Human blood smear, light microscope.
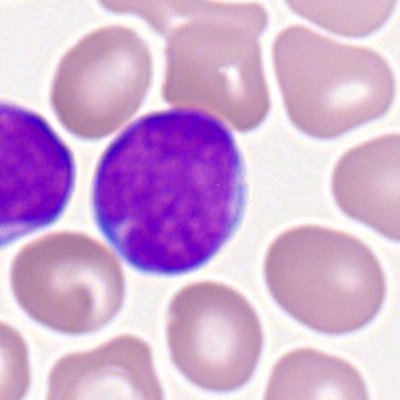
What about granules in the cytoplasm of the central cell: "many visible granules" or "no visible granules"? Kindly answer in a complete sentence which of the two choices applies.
There are no visible granules in its cytoplasm.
